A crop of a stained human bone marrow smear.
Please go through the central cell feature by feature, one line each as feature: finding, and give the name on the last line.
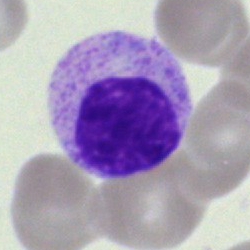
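Outline: round, smooth, no surface projections
Cytoplasm: plentiful, pale lilac, broad zone above nucleus
Granules: numerous, purple, scattered throughout
Vacuoles: none seen
Name: myelocyte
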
